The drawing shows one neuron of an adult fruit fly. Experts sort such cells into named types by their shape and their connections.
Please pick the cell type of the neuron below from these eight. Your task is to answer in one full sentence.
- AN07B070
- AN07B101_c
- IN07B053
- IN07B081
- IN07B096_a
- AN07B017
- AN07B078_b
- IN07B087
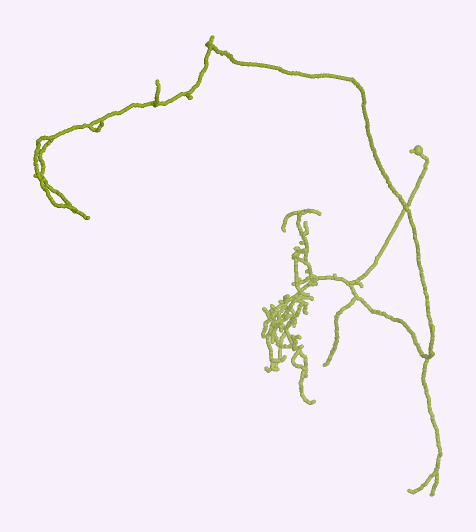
It is AN07B078_b that is the cell type of the neuron.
